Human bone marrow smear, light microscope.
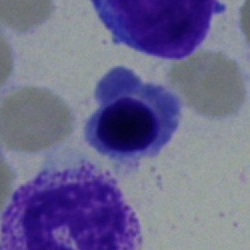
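Erythroblast, the cell in the middle of a stained human bone marrow smear. Its outline is irregular, with several rounded bulges of cytoplasm around the edge. The nucleus sits off-centre, toward the lower left of the cell, and its chromatin is very dark and dense throughout. The cytoplasm is pale lavender-blue.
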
